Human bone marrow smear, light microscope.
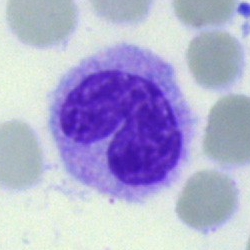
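Band neutrophil, the central cell in a stained human bone marrow smear. A narrow cleft indents the nucleus deeply, so it looks kidney- or horseshoe-shaped, I'd say. The chromatin is dark purple and coarsely clumped, with paler patches between the clumps. I can find no nucleoli, nor any vacuoles in the cytoplasm.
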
